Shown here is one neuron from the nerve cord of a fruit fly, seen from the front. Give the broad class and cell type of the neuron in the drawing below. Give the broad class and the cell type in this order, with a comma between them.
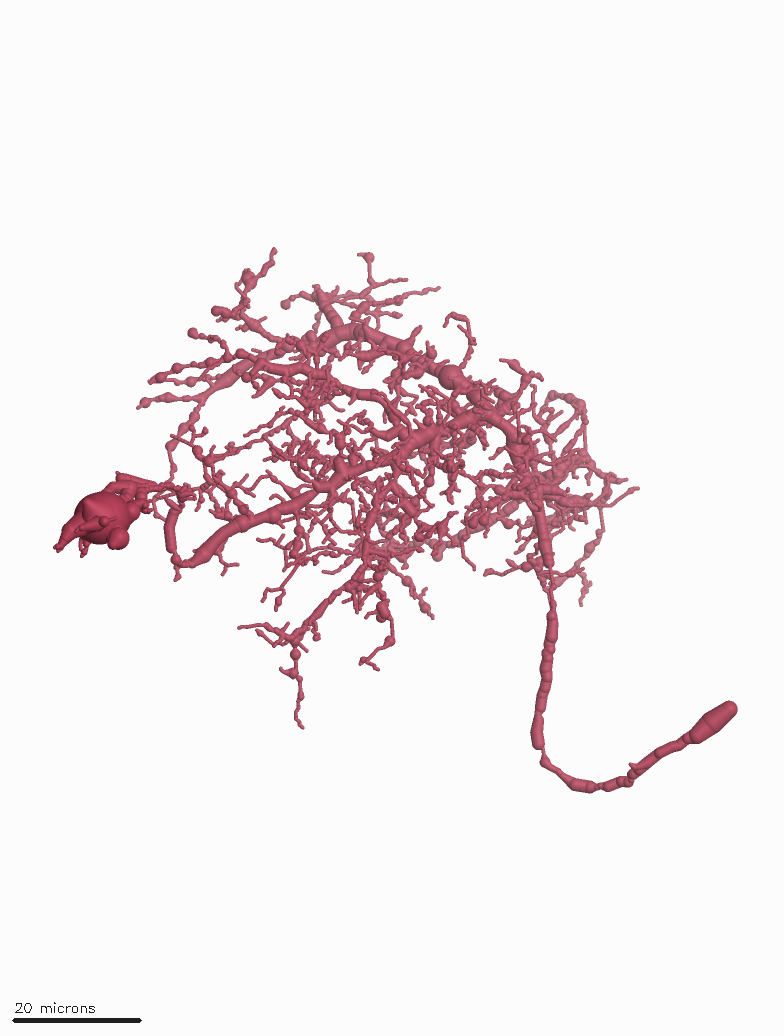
motor neuron of the nerve cord, Sternal anterior rotator MN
